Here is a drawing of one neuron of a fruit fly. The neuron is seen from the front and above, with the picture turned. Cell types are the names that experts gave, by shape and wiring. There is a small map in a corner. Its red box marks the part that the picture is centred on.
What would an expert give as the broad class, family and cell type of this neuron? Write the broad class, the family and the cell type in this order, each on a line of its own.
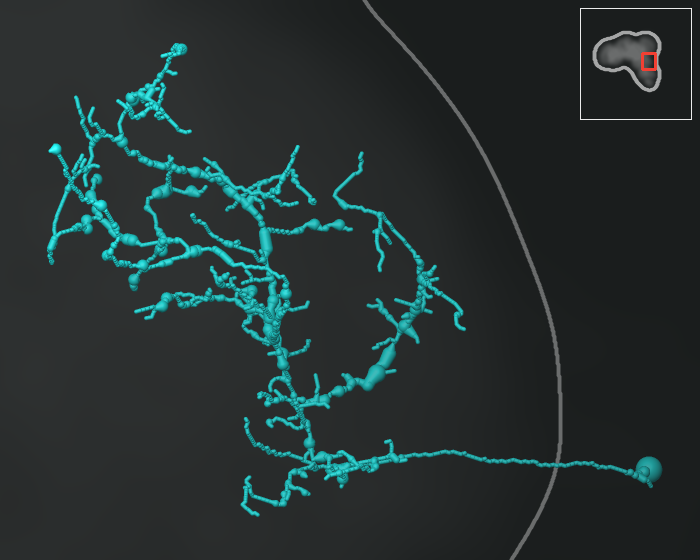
nerve-cord intrinsic neuron
hemilineage 20A.22A
IN20A.22A059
